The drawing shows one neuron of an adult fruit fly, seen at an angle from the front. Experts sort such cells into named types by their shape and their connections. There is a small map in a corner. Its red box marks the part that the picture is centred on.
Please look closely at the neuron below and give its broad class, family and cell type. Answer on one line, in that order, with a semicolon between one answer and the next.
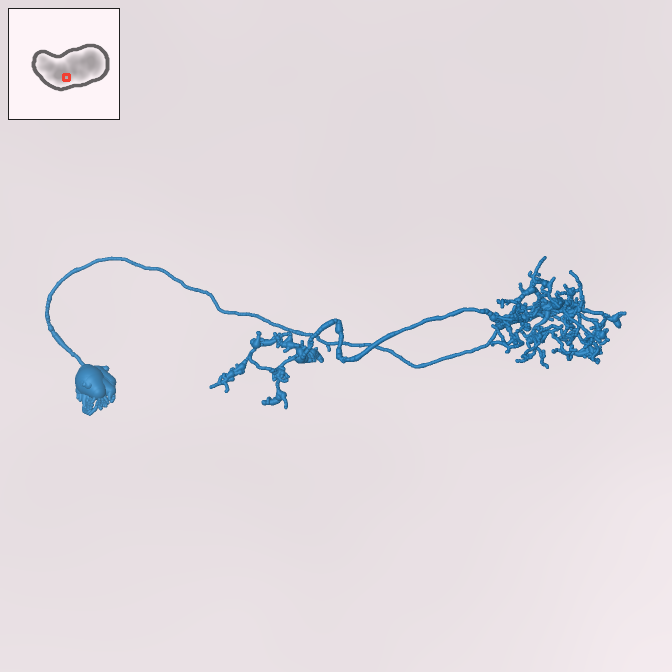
optic-lobe intrinsic neuron; T; T5a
